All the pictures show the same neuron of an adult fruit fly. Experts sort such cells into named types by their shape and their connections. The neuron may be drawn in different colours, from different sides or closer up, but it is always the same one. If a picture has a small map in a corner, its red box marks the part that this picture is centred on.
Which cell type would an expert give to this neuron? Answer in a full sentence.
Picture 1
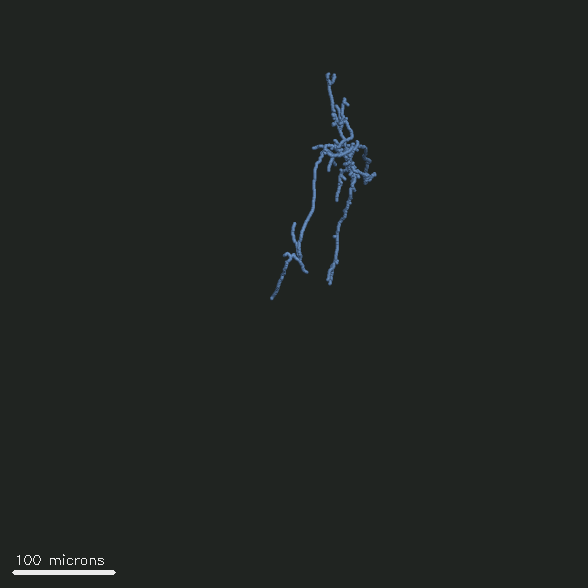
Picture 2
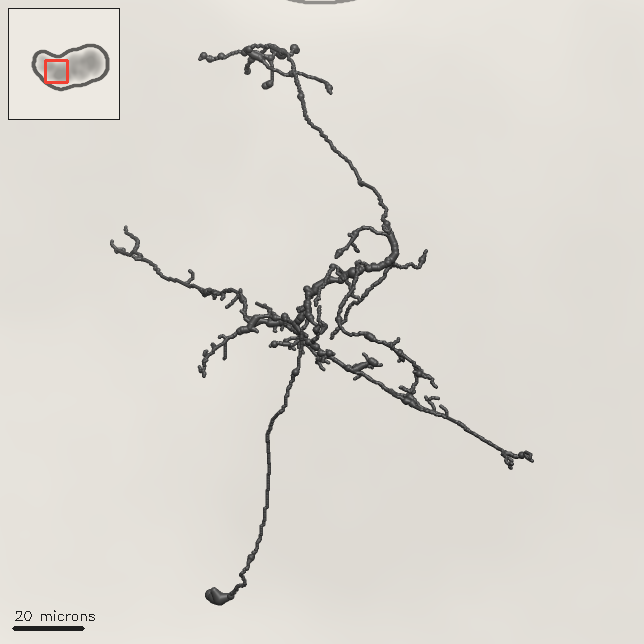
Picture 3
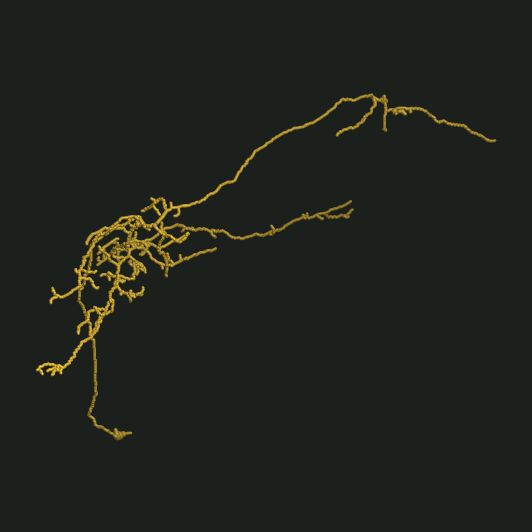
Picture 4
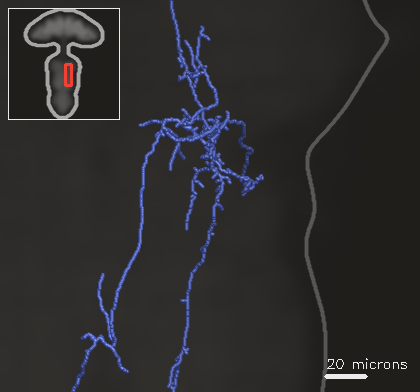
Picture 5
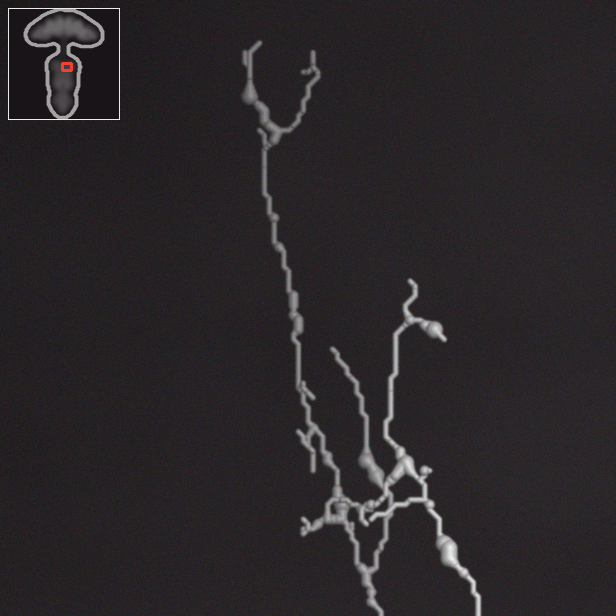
The cell type is IN12A046_a.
